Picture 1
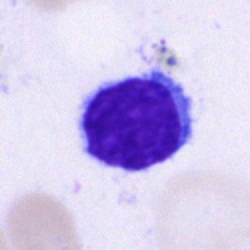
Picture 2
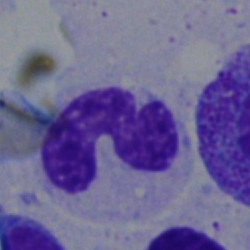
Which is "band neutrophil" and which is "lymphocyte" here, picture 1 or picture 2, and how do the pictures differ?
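The lymphocyte is in picture 1, the band neutrophil in picture 2. Nucleus first: in the band neutrophil it is a thick curved band bent into a horseshoe, with a deep notch opening toward the bottom of the cell.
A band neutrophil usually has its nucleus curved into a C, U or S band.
Chromatin next: the lymphocyte's stains a dense, dark purple throughout the nucleus, while the band neutrophil's is dark purple and coarsely clumped, with no nucleoli visible.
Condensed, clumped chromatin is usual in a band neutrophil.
Cytoplasm: the lymphocyte has only a narrow rim, widest on the right, with no granules or vacuoles.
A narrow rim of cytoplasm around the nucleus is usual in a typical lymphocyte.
Outline last: the lymphocyte's edge is slightly irregular and fuzzy, the band neutrophil's round and smooth.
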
